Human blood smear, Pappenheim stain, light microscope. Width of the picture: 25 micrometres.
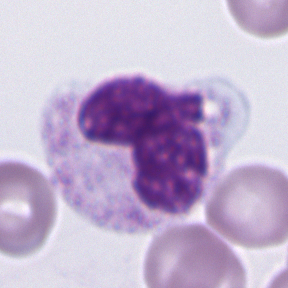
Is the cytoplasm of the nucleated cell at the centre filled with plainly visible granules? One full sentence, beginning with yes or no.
Yes, the cytoplasm of the cell is rich in visible granules.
